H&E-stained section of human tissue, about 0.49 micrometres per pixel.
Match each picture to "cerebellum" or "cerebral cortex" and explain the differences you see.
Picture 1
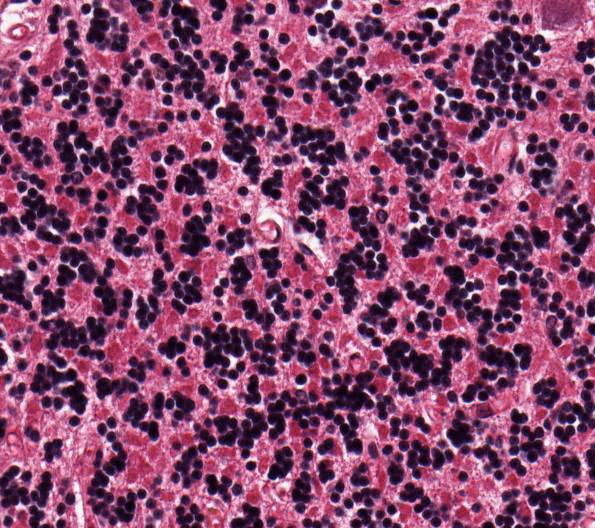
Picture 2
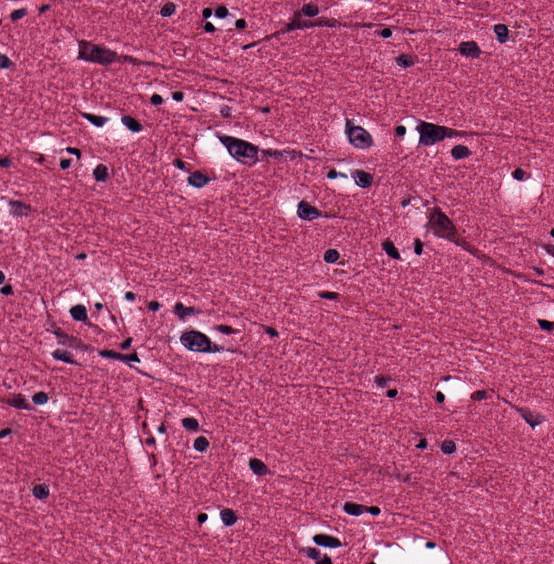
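Look first at picture 1: that is cerebellum, while picture 2 is cerebral cortex. In the first, small, round, evenly dark nuclei with almost no visible cytoplasm crowd the whole field in irregular clusters, set in a fine pink fibrillary network rather than collagen bundles.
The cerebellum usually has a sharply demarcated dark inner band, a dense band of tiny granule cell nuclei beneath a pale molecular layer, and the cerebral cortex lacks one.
Picture 2 has no such crowding: its cells lie singly in a finely fibrillar pink neuropil, with triangular neuron bodies tapering into long processes and many small round dark nuclei without visible cytoplasm between them. Notice too the clear empty halos around many of those neurons and glial nuclei.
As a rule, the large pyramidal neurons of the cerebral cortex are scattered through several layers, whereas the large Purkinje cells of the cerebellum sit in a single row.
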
